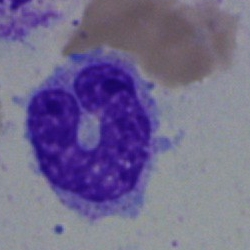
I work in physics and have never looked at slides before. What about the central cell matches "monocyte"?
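This cell is a monocyte. Its nucleus is folded into a horseshoe shape by a deep cleft entering from the top. A small pale space sits in the middle of the cell, almost enclosed by the nucleus. The outline is irregular, with small ragged projections, most noticeable on the right side.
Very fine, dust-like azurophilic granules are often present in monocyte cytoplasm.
No distinct granules can be seen in this cytoplasm, so that usual feature is not clearly shown here.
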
